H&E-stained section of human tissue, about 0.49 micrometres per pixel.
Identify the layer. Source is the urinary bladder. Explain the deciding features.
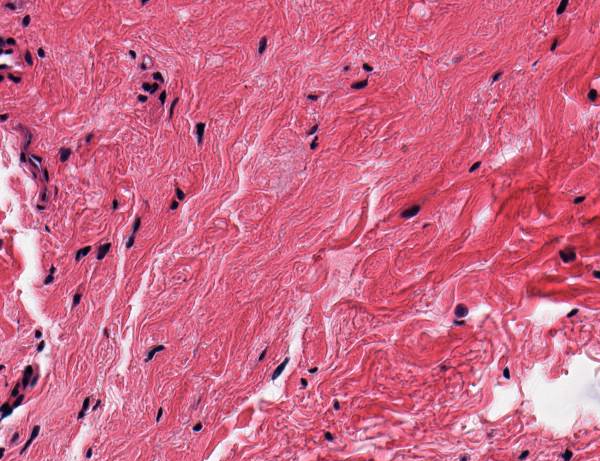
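Answer: loose connective tissue. No epithelium or glands are present anywhere in the field.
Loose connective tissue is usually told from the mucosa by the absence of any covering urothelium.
Wavy, pink-staining collagen bundles, densely packed, fill the whole field, with dark, elongated, spindle-shaped fibroblast nuclei lying between them.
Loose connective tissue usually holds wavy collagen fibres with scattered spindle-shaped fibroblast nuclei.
The nuclei here are sparse relative to the amount of collagen.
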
